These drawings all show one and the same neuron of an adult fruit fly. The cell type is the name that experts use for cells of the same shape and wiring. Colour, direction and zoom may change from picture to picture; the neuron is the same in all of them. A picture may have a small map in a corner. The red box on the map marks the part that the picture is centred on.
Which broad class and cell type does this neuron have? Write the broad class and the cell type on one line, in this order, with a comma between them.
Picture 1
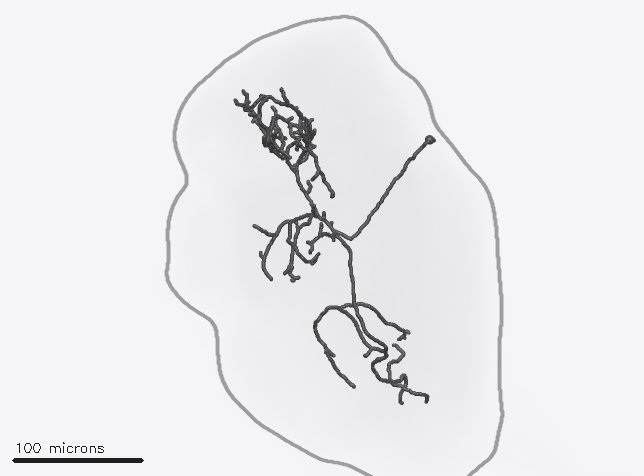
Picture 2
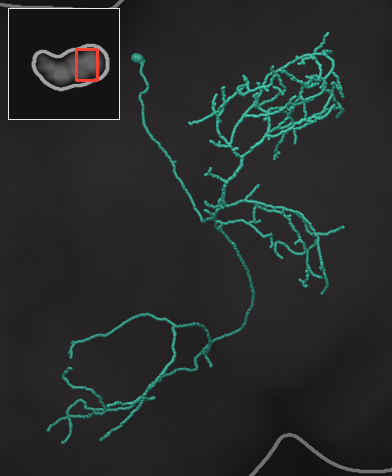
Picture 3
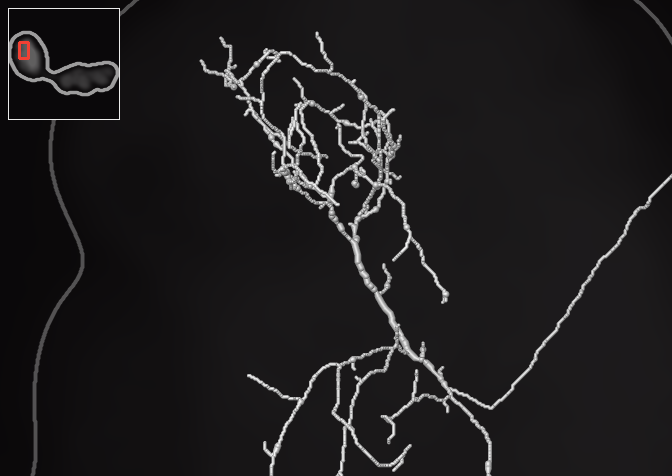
central-brain intrinsic neuron, SCL001m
